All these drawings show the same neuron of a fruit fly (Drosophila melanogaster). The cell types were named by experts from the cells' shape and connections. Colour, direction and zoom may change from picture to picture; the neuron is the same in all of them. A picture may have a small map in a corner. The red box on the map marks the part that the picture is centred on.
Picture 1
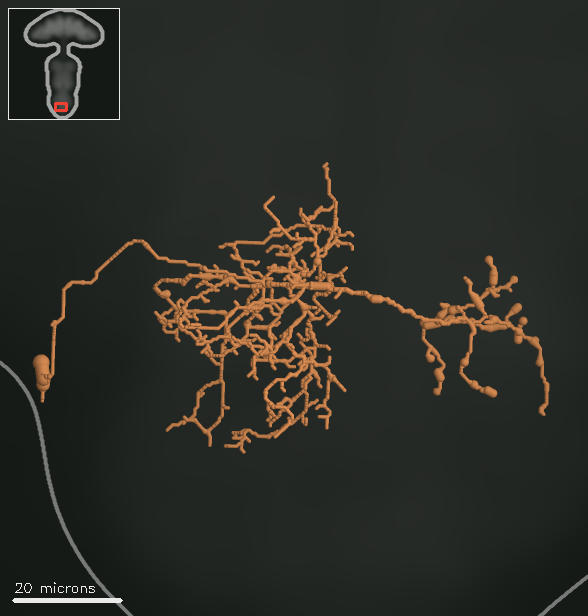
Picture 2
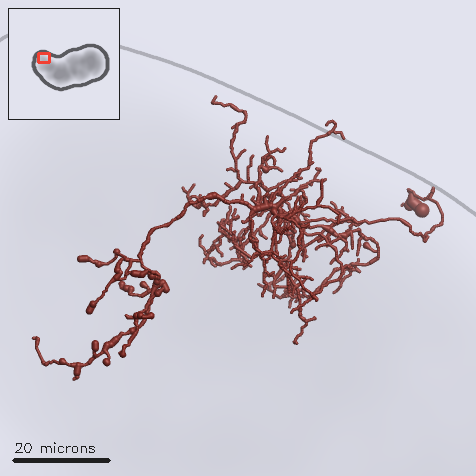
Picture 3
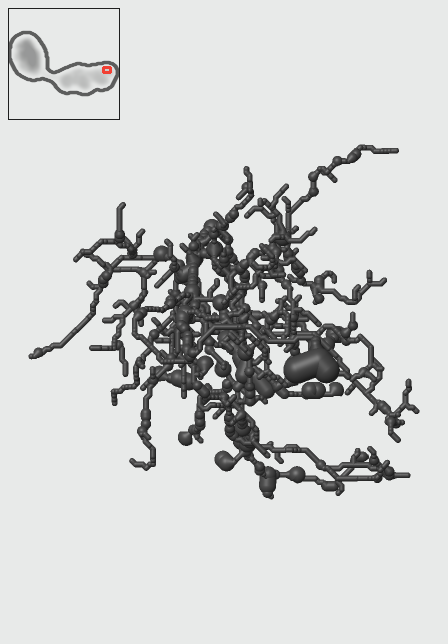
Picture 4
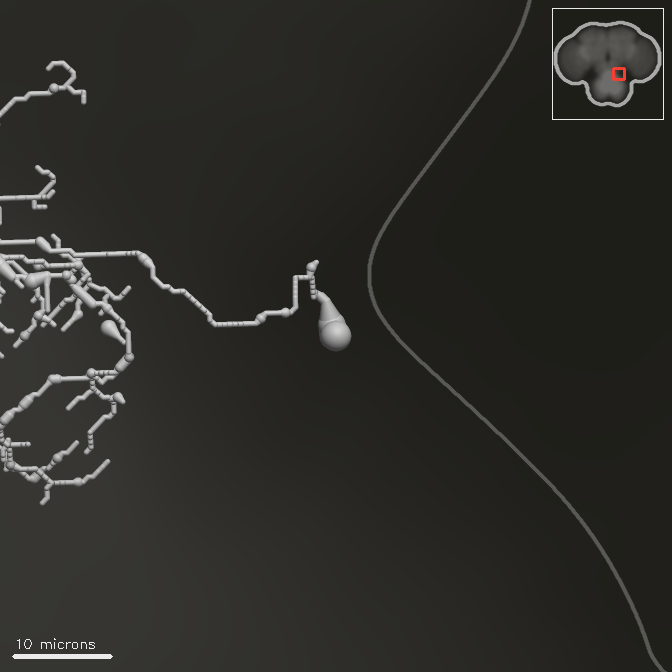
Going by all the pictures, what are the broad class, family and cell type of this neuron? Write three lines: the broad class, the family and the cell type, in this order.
nerve-cord intrinsic neuron
hemilineage 06A
IN06A106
